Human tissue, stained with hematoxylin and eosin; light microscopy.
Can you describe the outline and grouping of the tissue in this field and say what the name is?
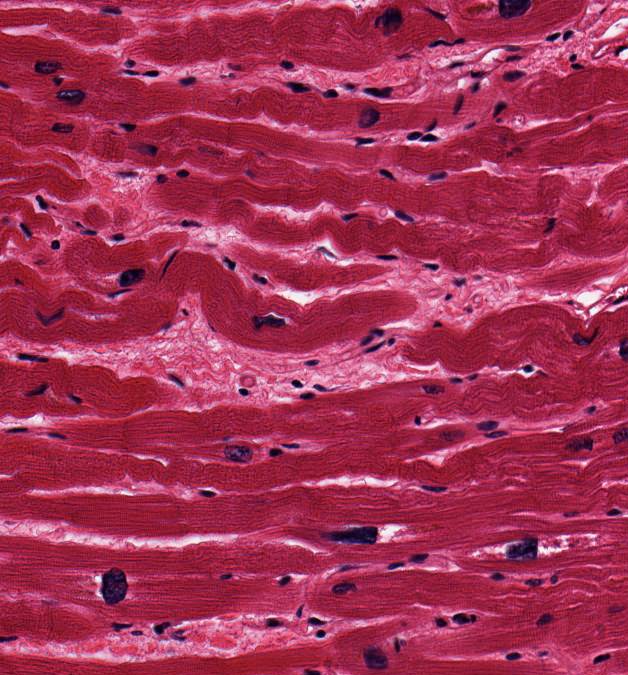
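Muscle fibres branch and join neighbouring fibres. Their nuclei lie centrally. The cytoplasm stains deep red-pink and shows fine cross striations. No fat cells are present. This is the left ventricle of the heart.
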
